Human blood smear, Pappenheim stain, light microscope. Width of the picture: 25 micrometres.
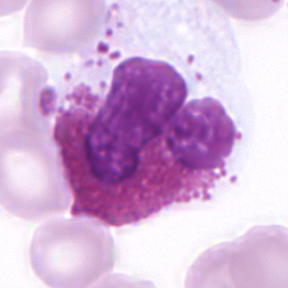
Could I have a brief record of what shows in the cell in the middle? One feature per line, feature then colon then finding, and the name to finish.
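Nuclear lobes: two, clearly separate
Relative size: left lobe larger than right lobe
Nucleoli: not seen
Cell outline: irregular rather than round
Identification: eosinophil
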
